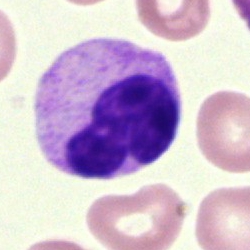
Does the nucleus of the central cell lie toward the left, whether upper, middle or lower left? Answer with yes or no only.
No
